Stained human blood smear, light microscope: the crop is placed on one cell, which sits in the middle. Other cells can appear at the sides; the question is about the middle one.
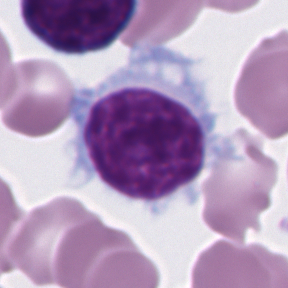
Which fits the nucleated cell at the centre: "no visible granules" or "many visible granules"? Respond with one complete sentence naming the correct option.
The cytoplasm of the cell lacks visible granules entirely.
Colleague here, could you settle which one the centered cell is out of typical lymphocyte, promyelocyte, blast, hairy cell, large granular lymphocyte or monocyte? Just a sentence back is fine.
Among the cells in view, the one in the middle is a hairy cell.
